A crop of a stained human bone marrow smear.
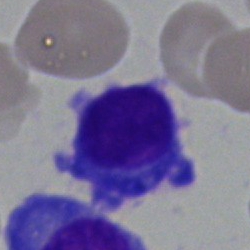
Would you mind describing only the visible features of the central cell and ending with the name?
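Its outline is irregular, broken by several small rounded bulges of cytoplasm that lie mainly along the lower edge and the sides. The cytoplasm is only a scant rim, widest below the nucleus, with no distinct granules. The cell is a plasma cell.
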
